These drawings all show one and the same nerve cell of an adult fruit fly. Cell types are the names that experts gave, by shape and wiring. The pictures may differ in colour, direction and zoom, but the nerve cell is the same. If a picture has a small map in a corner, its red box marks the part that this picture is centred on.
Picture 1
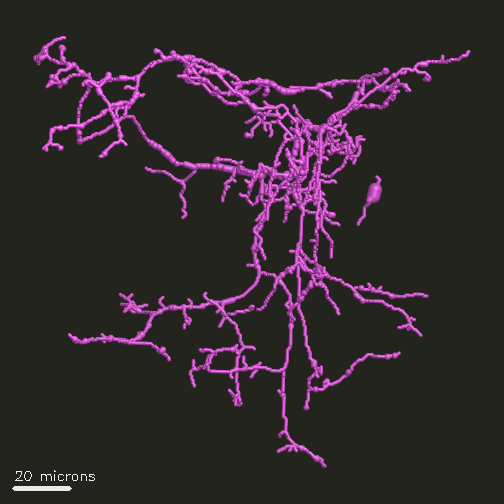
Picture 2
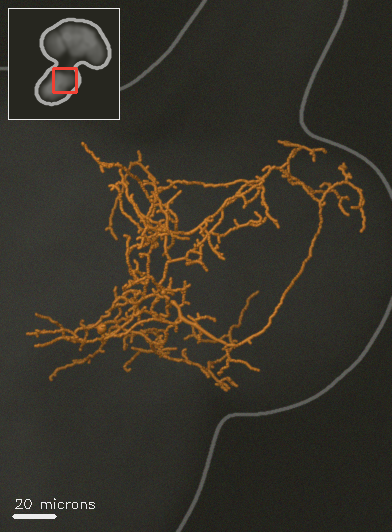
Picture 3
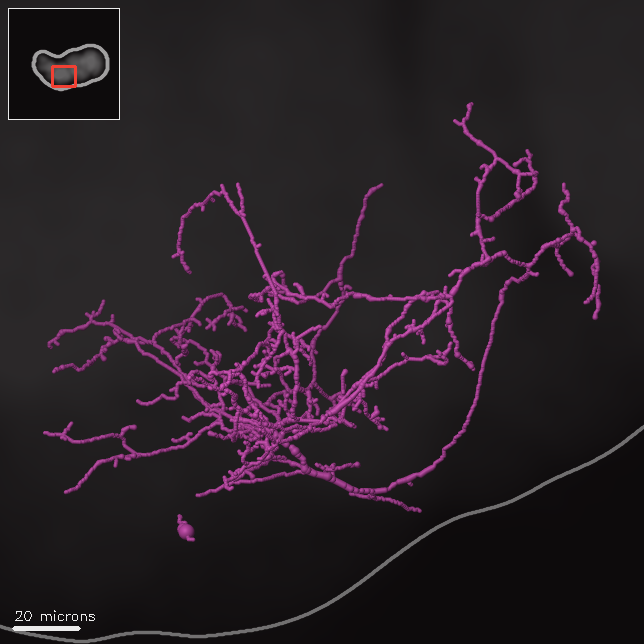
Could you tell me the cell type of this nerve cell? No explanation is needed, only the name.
IN13B015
